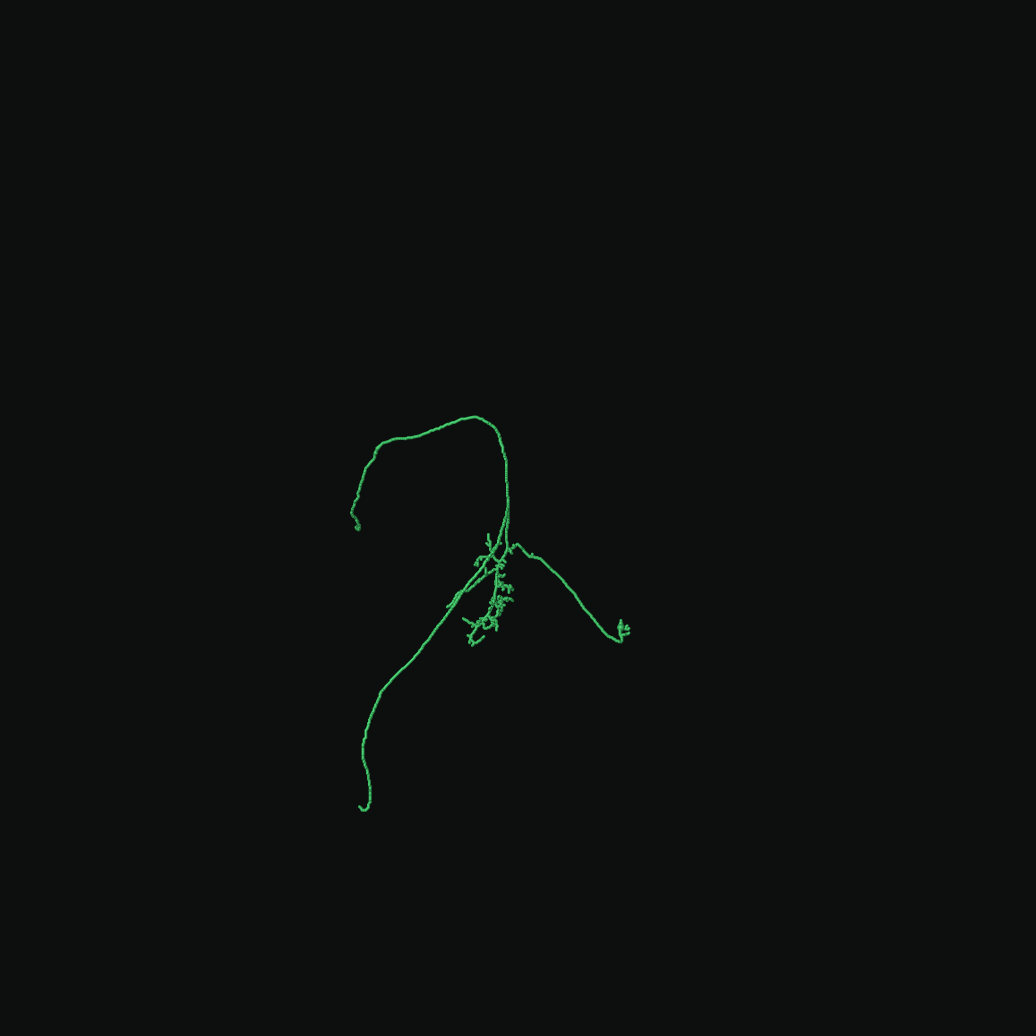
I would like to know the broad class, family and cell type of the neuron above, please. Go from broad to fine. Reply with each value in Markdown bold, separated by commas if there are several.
**nerve-cord intrinsic neuron**, **hemilineage 18B**, **IN18B044**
